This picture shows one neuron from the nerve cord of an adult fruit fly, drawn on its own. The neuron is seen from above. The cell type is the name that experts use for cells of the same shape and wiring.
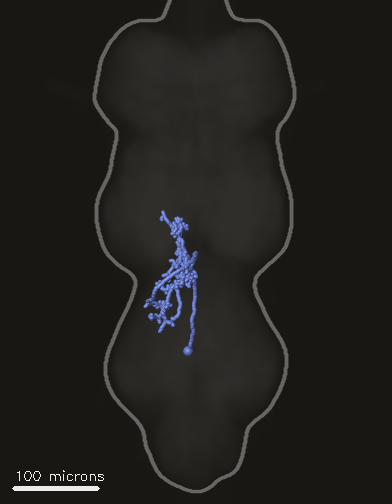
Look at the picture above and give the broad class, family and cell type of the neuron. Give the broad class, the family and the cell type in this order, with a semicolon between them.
nerve-cord intrinsic neuron; hemilineage 02A; IN02A020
